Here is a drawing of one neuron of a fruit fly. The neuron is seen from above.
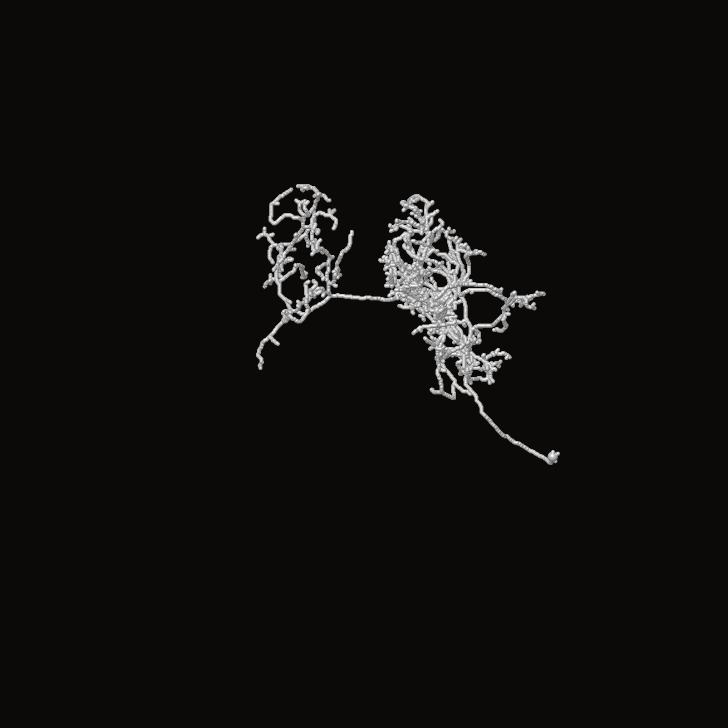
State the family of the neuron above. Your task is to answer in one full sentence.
It is to family hemilineage DL1_dorsal that the neuron is assigned.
